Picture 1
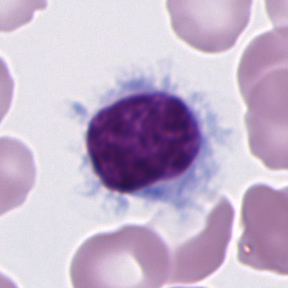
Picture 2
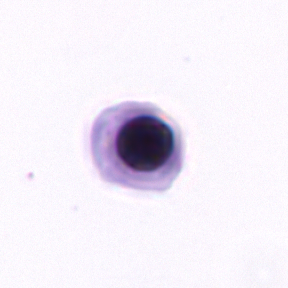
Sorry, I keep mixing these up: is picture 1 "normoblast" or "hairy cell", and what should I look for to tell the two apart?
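The hairy cell is in picture 1 and the normoblast in picture 2. In picture 1, fine hair-like projections extend from the cytoplasm all around the cell, whose border is fuzzy and ill-defined rather than a sharp smooth line.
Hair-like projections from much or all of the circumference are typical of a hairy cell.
The cell in picture 2 has a roughly round outline with slightly uneven edges. The chromatin in picture 1 stains dark purple with a mottled texture and shows no distinct nucleoli; in picture 2 it is very dark and dense throughout the nucleus.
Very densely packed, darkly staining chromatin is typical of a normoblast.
The cytoplasm is pale blue in picture 1 and pale lilac-violet in picture 2. Neither cytoplasm shows visible granules.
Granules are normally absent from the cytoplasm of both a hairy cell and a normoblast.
No other cell touches or lies beside the normoblast.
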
